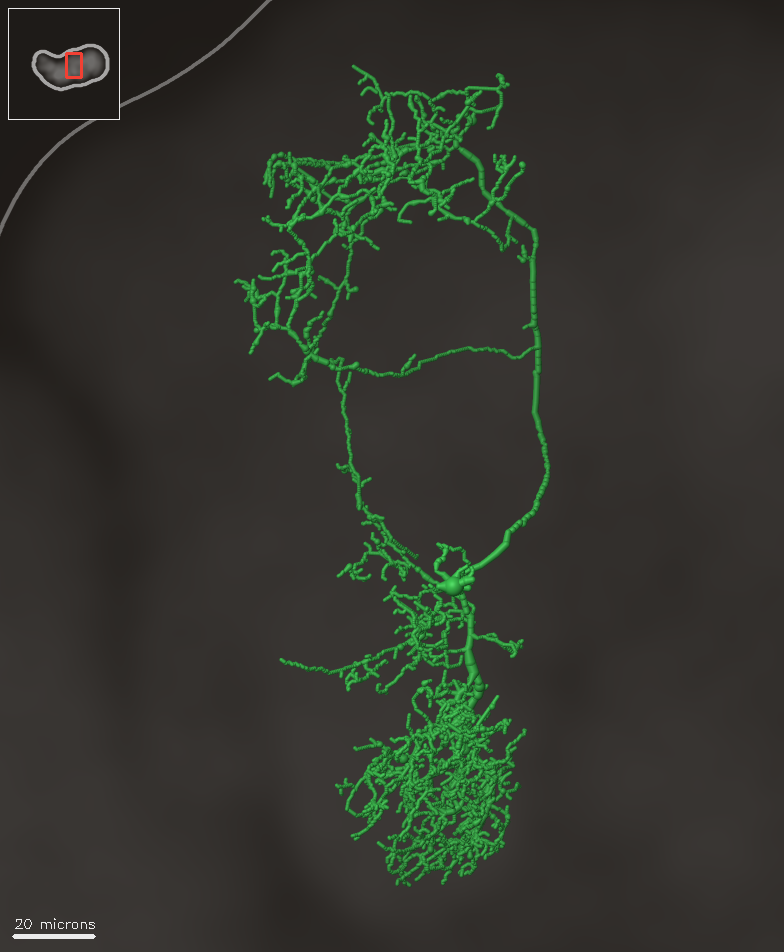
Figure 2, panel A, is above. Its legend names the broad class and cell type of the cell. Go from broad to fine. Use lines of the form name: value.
broad class: central-brain intrinsic neuron
cell type: AVLP443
